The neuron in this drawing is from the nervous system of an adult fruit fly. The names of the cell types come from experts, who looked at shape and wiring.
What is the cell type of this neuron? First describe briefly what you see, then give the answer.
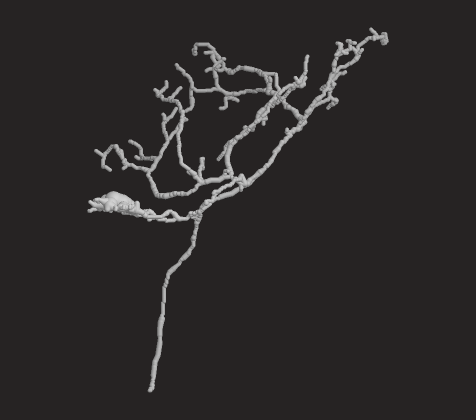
Dozens of branch ends can be seen. As drawn here it is about as wide as it is tall. It is a motor neuron of the brain. Its cell type is MN7.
